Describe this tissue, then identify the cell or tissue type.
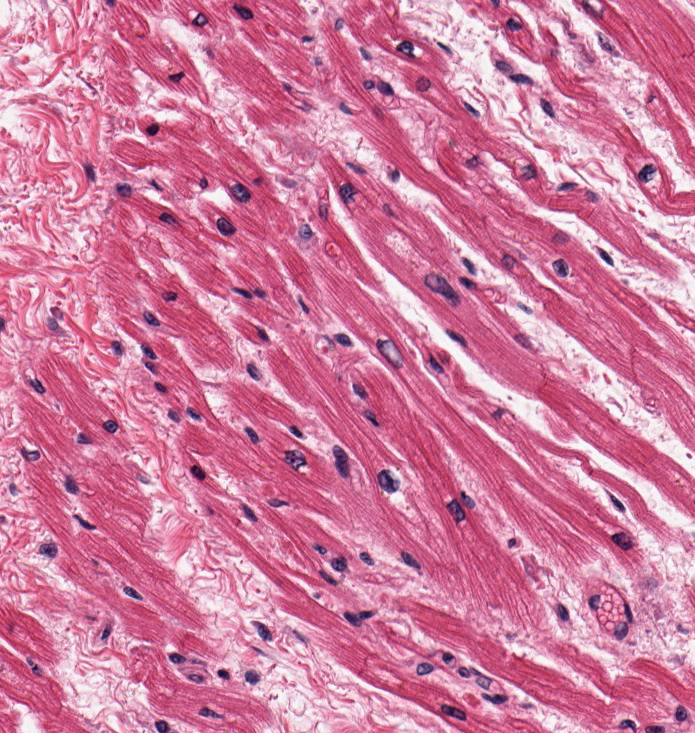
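Looking across the field, elongated pink muscle fibres run in parallel on a diagonal, from upper left toward lower right. They branch and join their neighbours. Their oval nuclei sit centrally, and around several I notice a pale clear zone in the cytoplasm. This tissue is the atrial appendage of the heart.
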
